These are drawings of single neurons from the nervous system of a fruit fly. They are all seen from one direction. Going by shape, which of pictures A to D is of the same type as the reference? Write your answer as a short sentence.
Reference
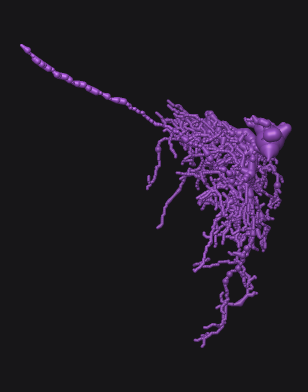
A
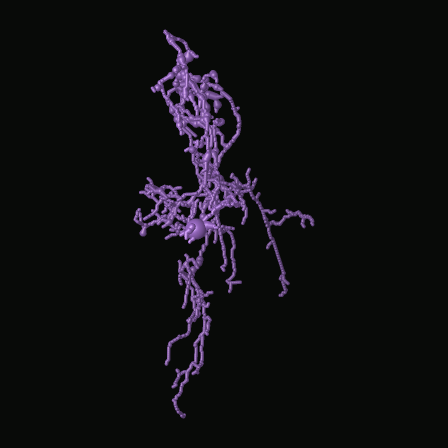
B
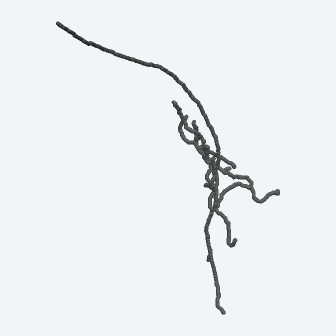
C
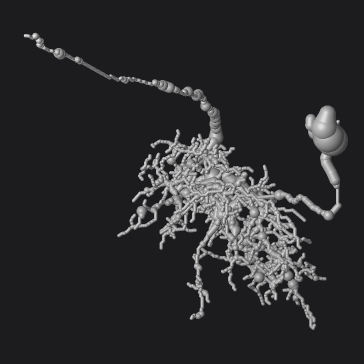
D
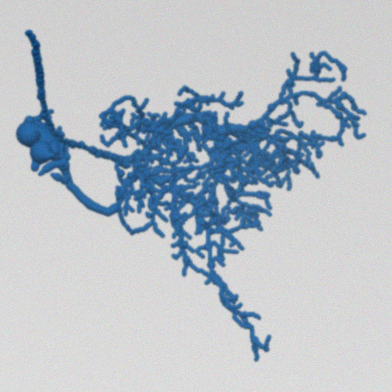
Picture D is of the same cell type.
